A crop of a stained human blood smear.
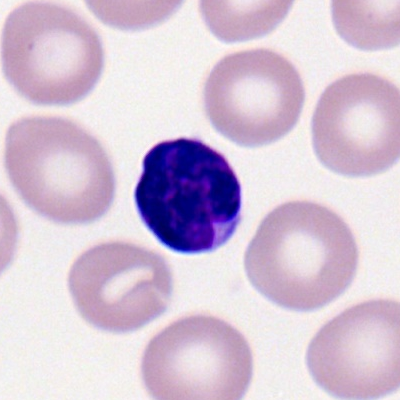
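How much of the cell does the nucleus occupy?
Almost all of it.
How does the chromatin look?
Dark purple and coarsely clumped.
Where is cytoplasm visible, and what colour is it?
A thin pale lilac sliver at the lower right.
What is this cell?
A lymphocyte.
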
